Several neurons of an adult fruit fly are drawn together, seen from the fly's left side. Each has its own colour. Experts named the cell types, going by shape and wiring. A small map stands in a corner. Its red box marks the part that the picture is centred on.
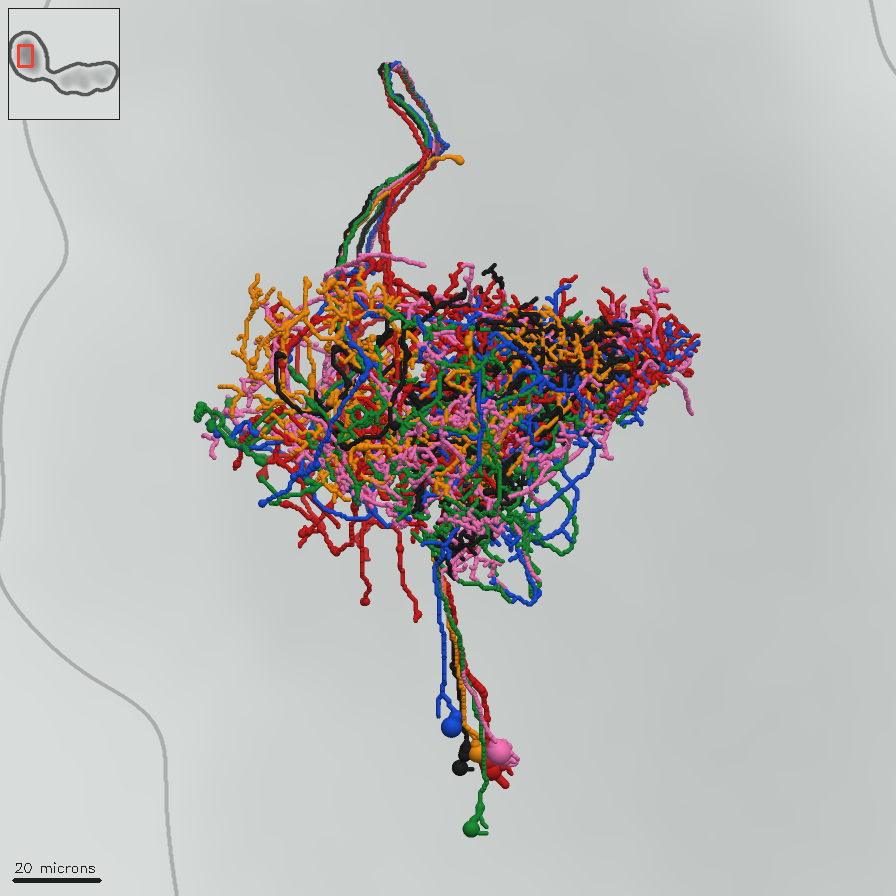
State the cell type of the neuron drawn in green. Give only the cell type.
CB2090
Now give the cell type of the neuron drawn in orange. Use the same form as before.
CB0929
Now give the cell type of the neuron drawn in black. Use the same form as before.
AVLP117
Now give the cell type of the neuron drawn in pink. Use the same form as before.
AVLP325_a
